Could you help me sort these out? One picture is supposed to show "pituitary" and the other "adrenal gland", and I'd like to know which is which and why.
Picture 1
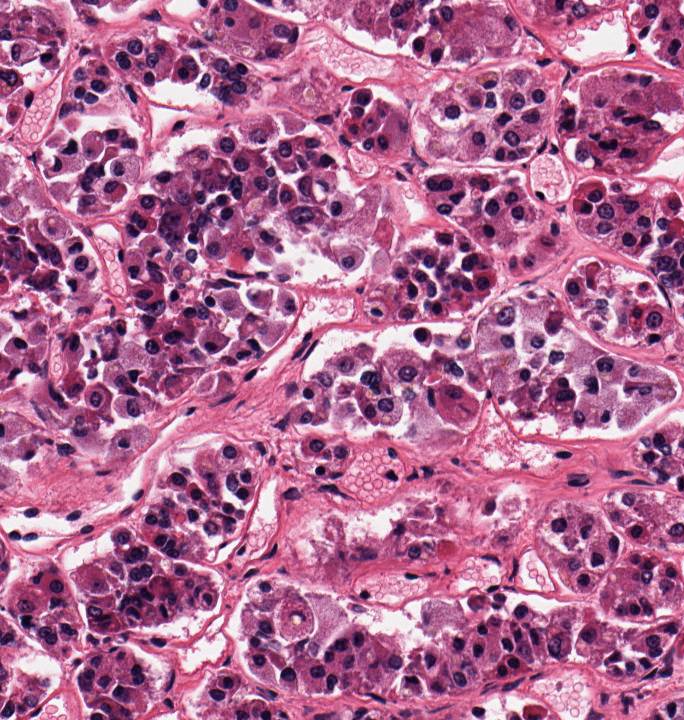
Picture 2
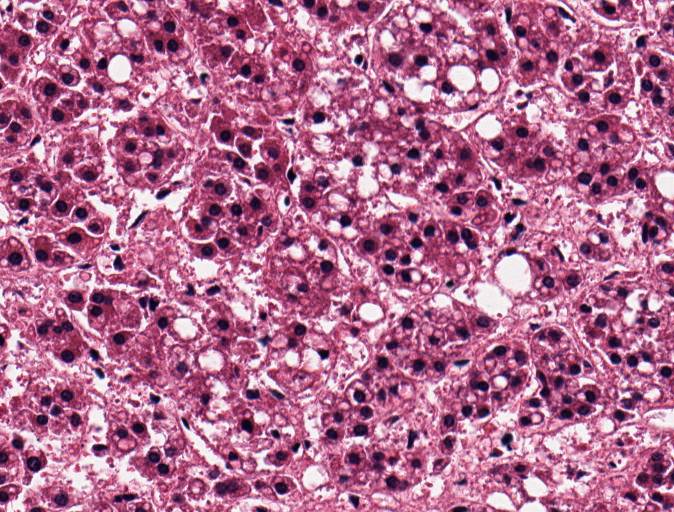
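Adrenal gland appears in picture 2, pituitary in picture 1. In the pituitary, rounded nests of polygonal cells with abundant granular pink-to-purple cytoplasm are separated throughout by thin pink fibrous septa, and a broader fibrous band runs diagonally from lower left toward the centre. White retraction clefts part many nests from their septa. In the adrenal gland, large polygonal cells with abundant pink granular cytoplasm form rounded nests and thick cords divided by narrow clefts lined by thin, flattened dark nuclei. The field has no thick fibrous bands anywhere, and the cells form no glands or lumina.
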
